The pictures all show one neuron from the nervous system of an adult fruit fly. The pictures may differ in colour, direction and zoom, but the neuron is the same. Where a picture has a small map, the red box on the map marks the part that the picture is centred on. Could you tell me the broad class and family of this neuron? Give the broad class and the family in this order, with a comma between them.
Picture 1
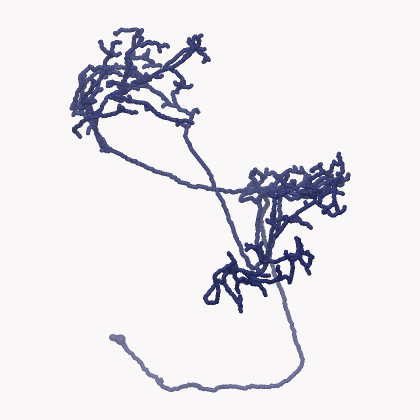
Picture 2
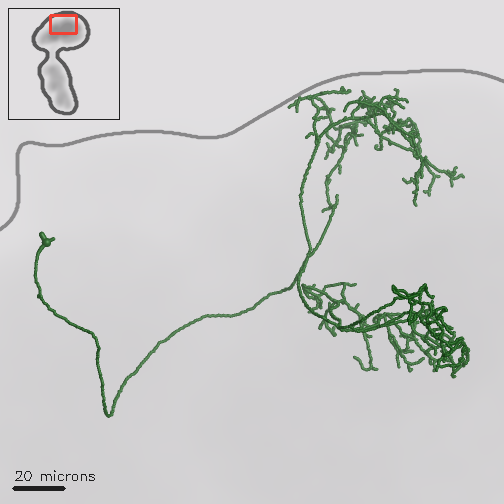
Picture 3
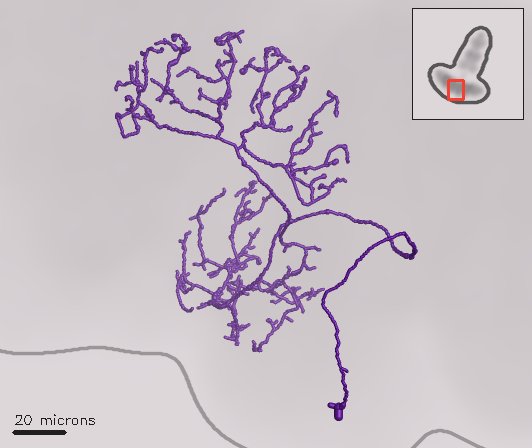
central-brain intrinsic neuron, hemilineage LALv1_dorsal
